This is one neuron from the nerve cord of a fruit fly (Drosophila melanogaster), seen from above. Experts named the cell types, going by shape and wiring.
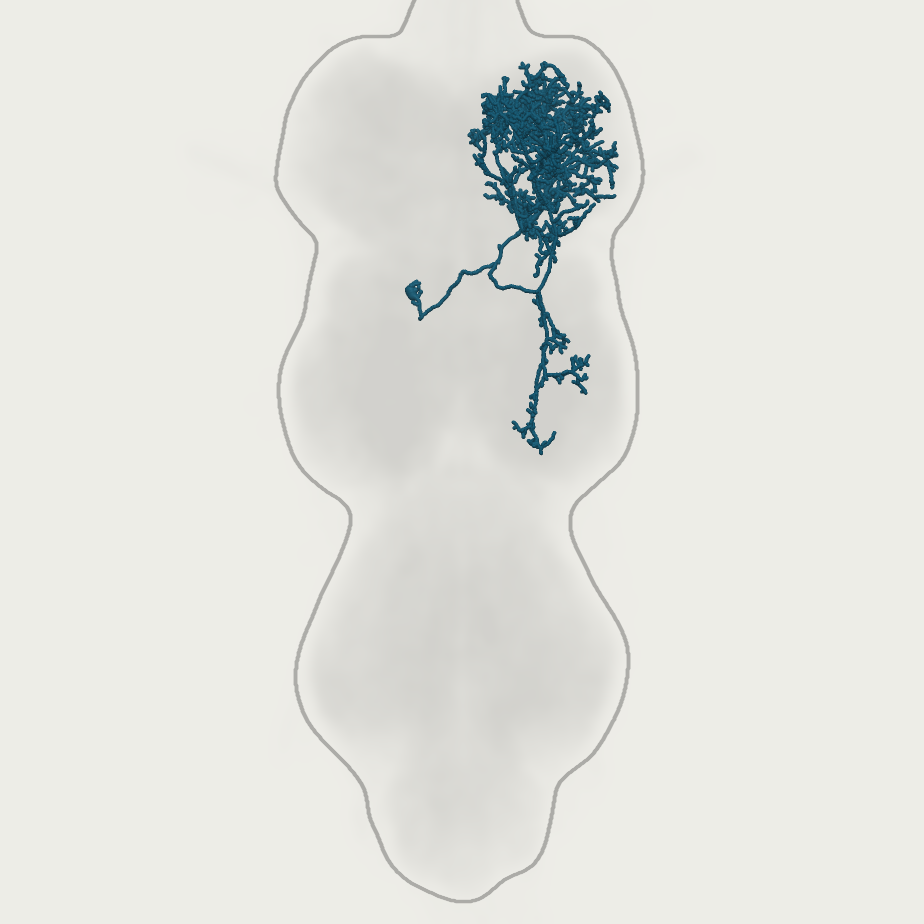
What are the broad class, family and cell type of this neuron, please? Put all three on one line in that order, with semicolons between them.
nerve-cord intrinsic neuron; hemilineage 10B; IN10B002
